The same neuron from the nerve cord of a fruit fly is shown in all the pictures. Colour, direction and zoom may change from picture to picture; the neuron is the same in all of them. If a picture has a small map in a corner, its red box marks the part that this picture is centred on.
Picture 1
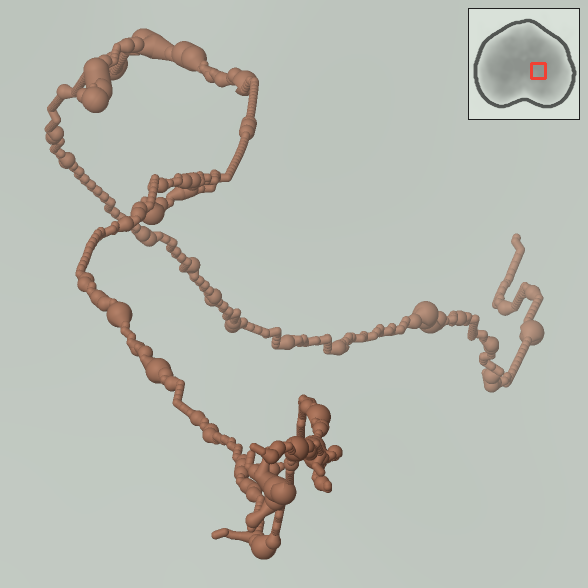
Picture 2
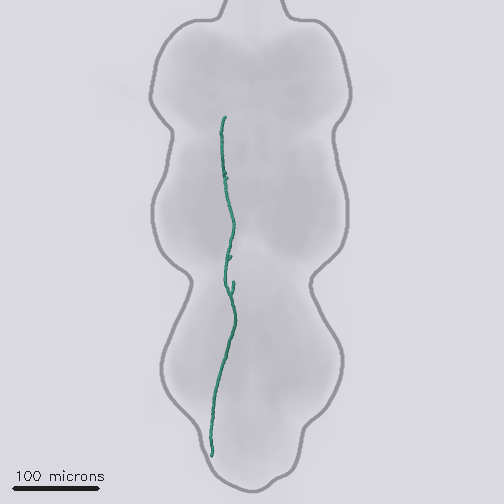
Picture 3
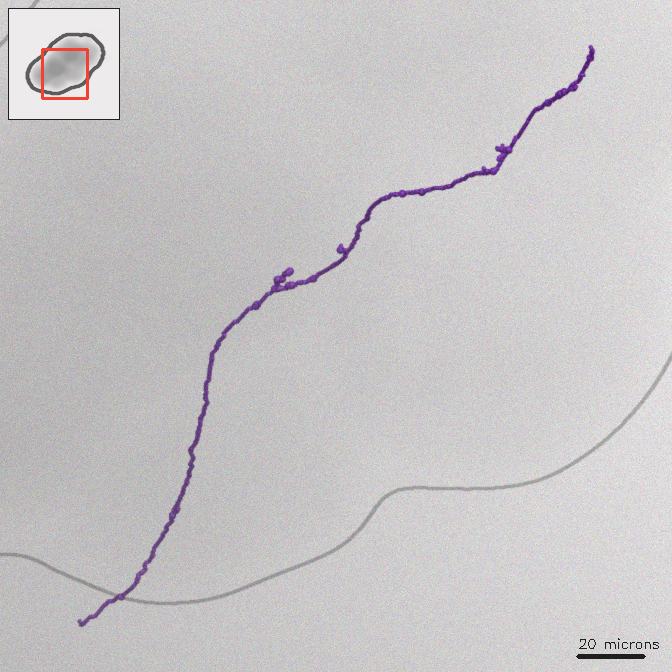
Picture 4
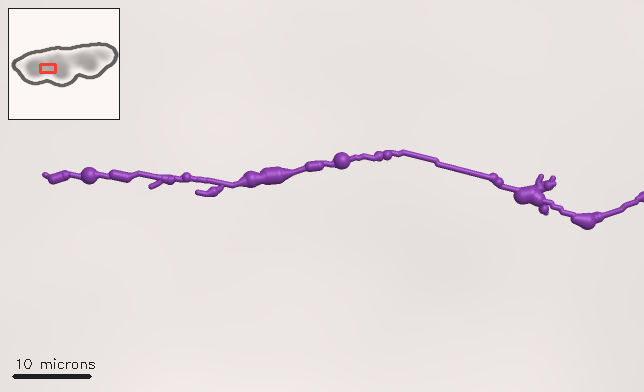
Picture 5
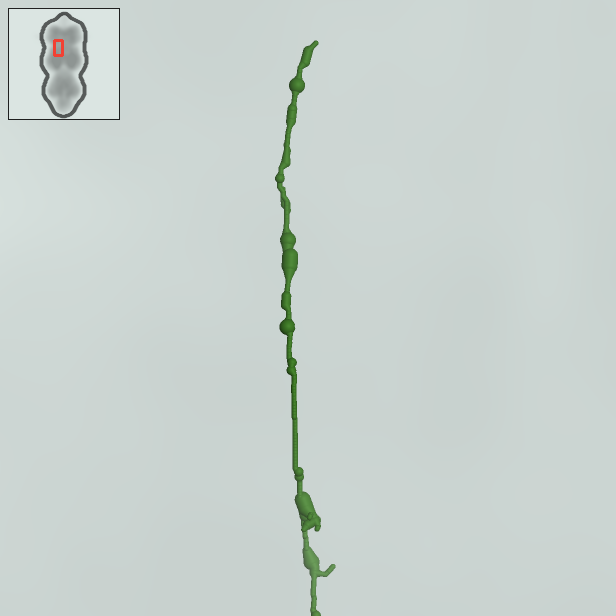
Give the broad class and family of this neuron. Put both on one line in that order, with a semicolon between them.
sensory neuron entering the nerve cord; class mechanosensory proprioceptive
